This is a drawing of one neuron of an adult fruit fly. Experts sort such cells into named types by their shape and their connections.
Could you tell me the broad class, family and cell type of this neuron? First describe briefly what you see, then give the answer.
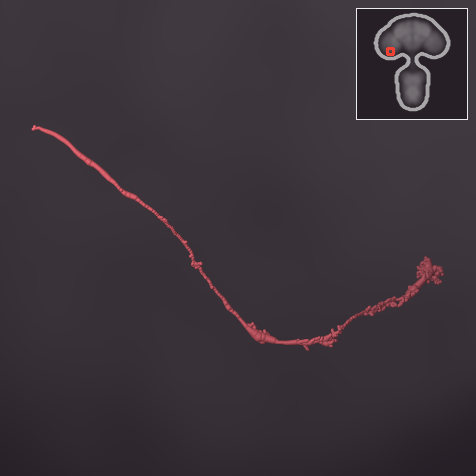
It is in the brain and does not reach the nerve cord. No cell body is drawn. It is a photoreceptor or other optic-lobe sensory neuron. Its family is called class visual. It is of cell type R7p.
